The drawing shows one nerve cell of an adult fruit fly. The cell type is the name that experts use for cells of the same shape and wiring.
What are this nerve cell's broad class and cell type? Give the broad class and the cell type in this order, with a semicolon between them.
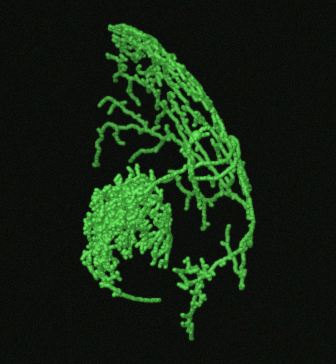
visual centrifugal neuron; aMe30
